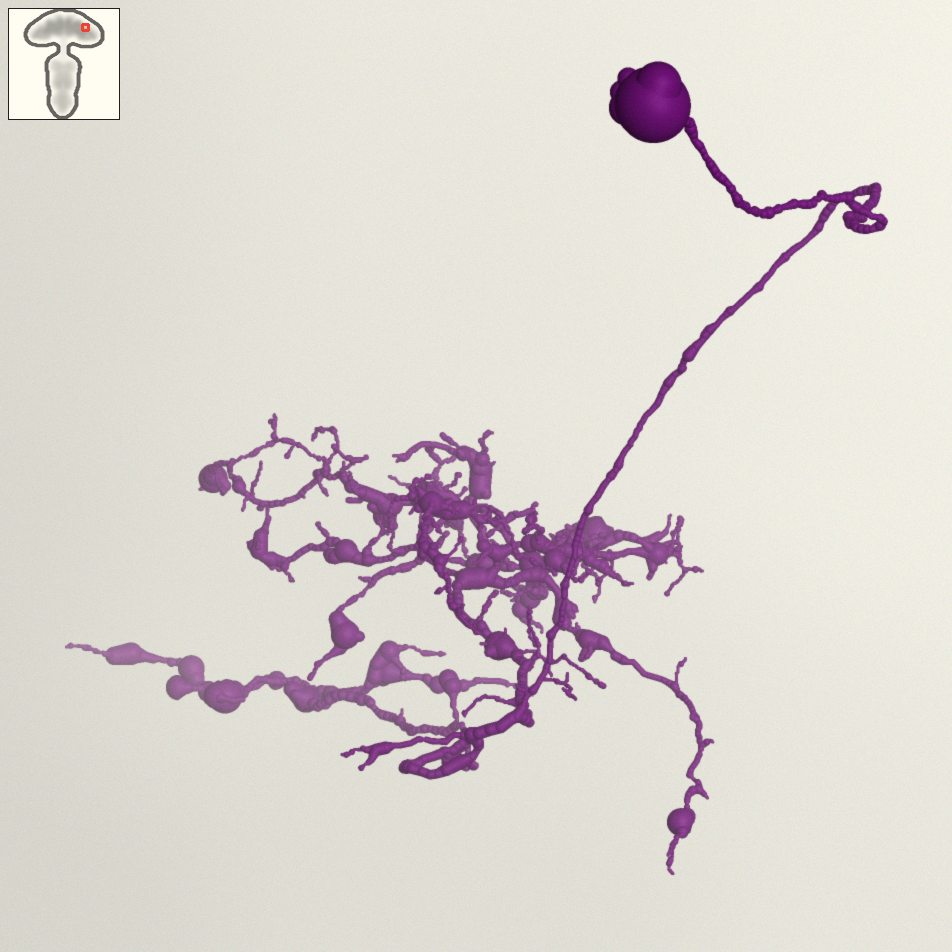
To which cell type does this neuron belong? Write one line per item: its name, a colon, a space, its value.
cell type: Cm6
